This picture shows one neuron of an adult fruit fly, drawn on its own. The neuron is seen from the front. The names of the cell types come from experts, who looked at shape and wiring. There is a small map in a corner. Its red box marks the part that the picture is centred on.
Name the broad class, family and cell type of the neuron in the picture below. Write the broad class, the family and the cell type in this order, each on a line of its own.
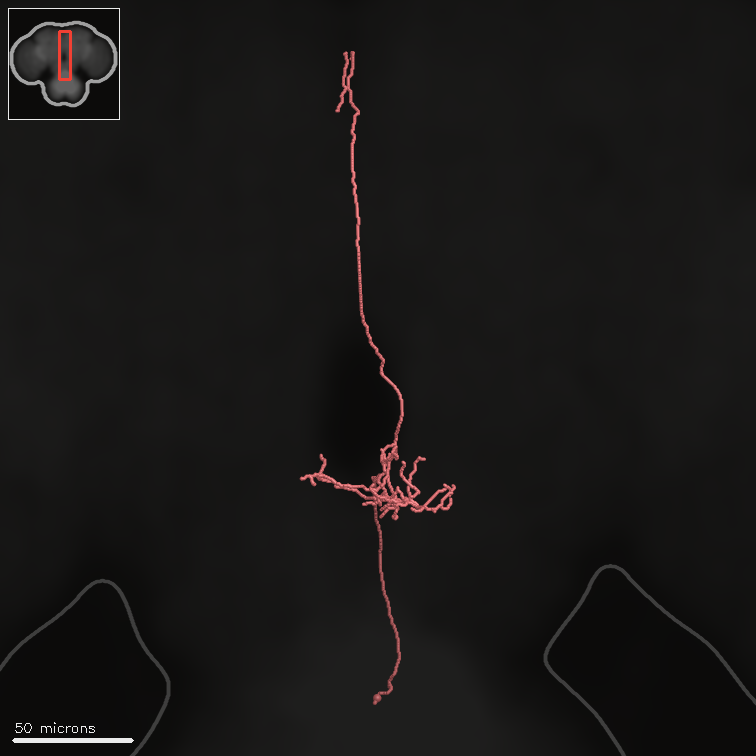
central-brain intrinsic neuron
hemilineage LB5
PRW006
